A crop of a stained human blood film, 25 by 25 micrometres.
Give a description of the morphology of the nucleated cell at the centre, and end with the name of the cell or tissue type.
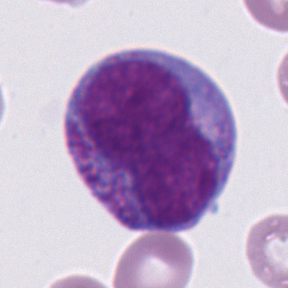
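First, the outline: round to slightly oval, with a smooth edge. In the cytoplasm, fine purplish granules are scattered, most plainly on the left; a pale, clearer zone lies on the right beside the nucleus; no vacuoles are seen. This is a promyelocyte.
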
